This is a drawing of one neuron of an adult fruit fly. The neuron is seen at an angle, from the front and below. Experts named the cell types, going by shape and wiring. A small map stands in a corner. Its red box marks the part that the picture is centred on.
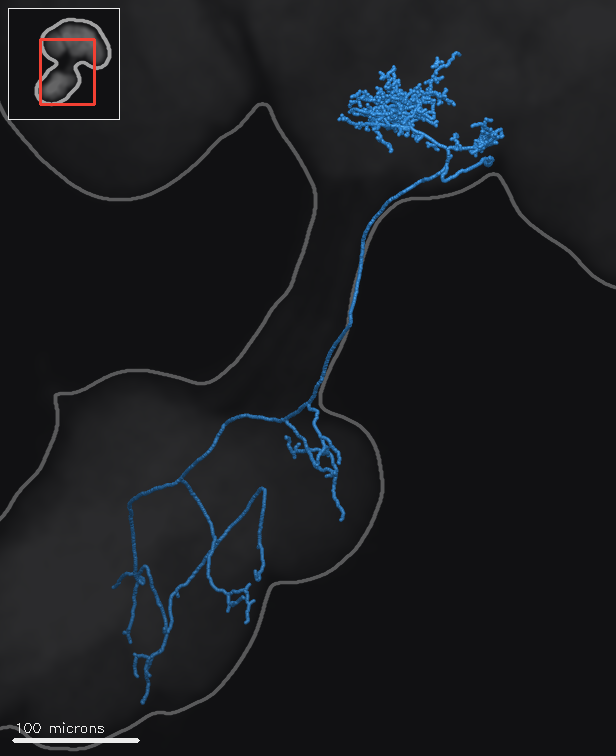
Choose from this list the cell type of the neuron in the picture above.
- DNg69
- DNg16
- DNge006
DNg69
